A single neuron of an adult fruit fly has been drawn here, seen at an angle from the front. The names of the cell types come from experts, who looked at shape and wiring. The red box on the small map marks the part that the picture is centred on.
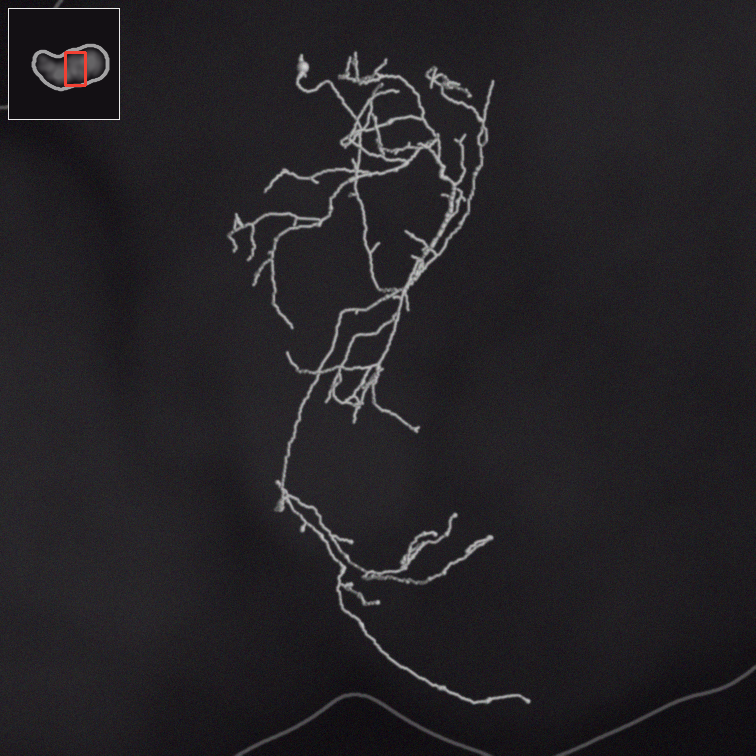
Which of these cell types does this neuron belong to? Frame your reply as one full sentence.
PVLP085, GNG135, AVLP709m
This neuron is recognized as the cell type AVLP709m.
